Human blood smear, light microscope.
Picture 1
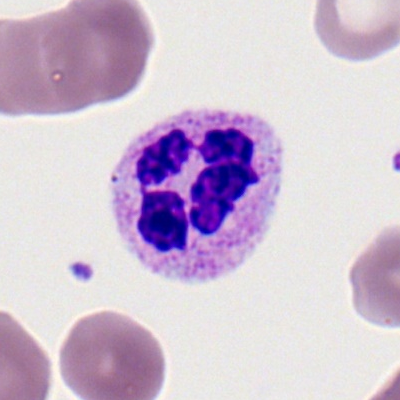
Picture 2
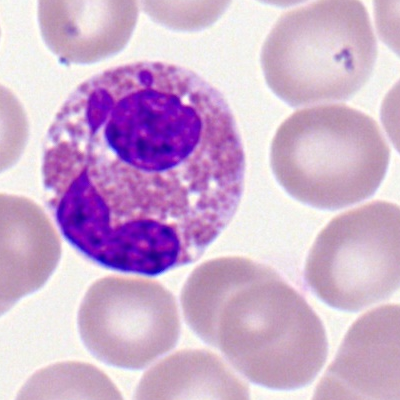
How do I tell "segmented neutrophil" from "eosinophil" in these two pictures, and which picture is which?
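So, picture 1 is the segmented neutrophil and picture 2 the eosinophil. The granules are where I'd look first: in picture 1 they are fine, lilac and evenly scattered, while in picture 2 the cytoplasm is packed with coarse, round, pink-orange granules of similar size.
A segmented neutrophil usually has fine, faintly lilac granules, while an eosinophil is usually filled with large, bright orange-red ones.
Next, the nuclei: picture 1 has four separate lobes, and in picture 2 the nucleus is also split into separate lobes, sitting at the top and lower left with granular cytoplasm between them.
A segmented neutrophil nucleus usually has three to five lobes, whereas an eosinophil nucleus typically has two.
The cytoplasm in picture 1 is plentiful and pale pinkish-lilac, and I see no vacuoles in it. Some things the two share: a smooth outline, round to slightly oval in picture 1 and round in picture 2, and dark purple, clumped chromatin, coarse in picture 1 and dense in picture 2.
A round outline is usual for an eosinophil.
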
